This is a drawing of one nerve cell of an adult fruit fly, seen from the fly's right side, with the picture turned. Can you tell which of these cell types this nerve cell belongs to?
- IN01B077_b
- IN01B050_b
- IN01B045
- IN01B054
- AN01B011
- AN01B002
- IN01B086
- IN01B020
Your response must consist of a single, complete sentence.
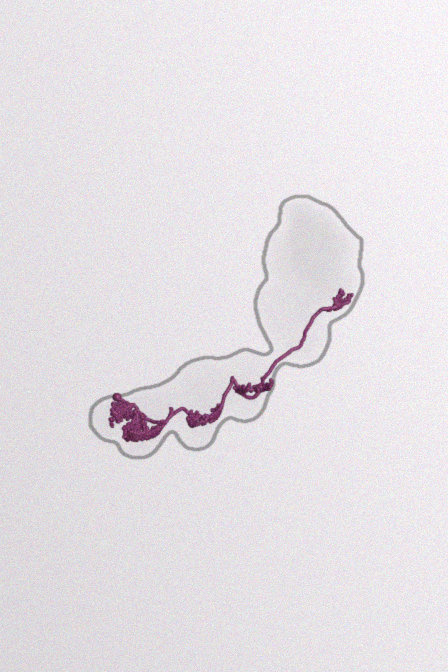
The cell type for the nerve cell is AN01B002.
